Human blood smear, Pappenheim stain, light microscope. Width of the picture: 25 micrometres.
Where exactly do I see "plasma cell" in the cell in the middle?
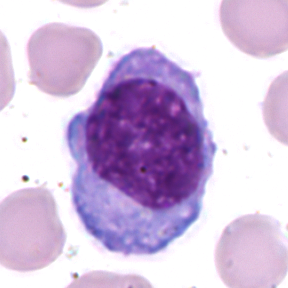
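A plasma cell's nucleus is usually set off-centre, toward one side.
Here I see the nucleus sitting toward the top, leaving the widest band of cytoplasm below it, which fits.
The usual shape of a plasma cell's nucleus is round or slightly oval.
This nucleus is round to oval, with no lobes or deep notch, and I measure it at about 12 by 10 micrometres, so that fits too. It fills about 50% of the cell's area. The cell itself is about 18 by 13 micrometres, with an irregular outline and a rounded bulge on its left side. I don't see any coarse or brightly coloured granules in the cytoplasm.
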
